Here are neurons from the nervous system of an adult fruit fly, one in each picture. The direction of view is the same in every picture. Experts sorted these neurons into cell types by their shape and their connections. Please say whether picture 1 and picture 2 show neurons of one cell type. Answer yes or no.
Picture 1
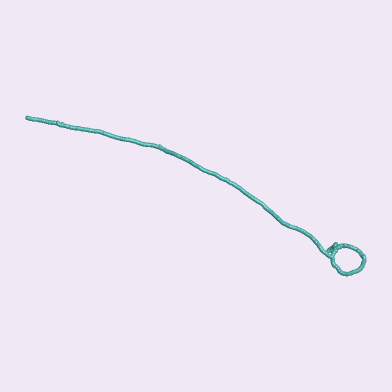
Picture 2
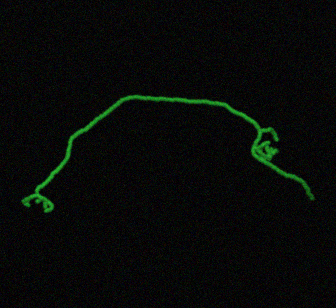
no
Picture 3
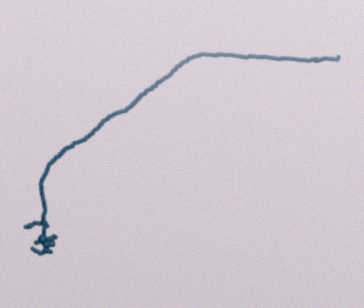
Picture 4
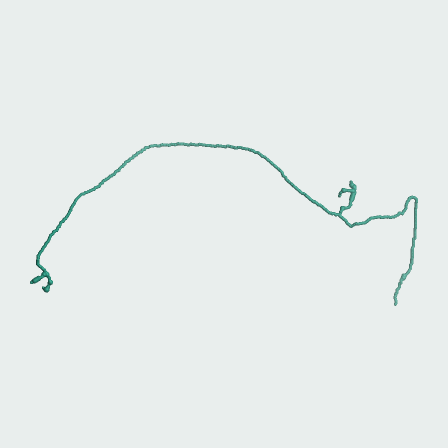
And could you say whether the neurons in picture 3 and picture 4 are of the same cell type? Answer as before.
yes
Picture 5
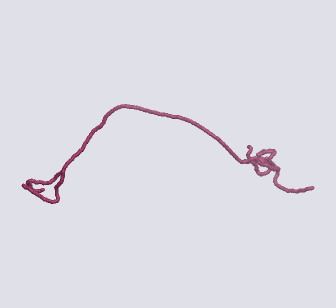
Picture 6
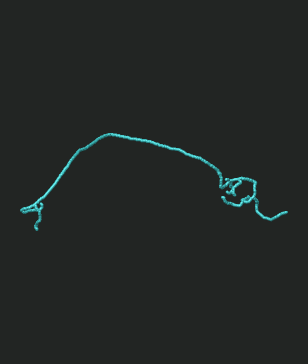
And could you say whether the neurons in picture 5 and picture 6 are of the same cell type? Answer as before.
yes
